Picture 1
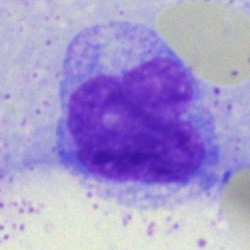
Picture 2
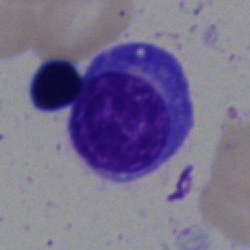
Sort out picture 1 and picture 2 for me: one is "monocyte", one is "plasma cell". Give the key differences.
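First, assignment: picture 1 is the monocyte, picture 2 the plasma cell. Second, cytoplasm colour: pale greyish blue in the monocyte, deep blue in the plasma cell.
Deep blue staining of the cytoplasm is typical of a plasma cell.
Third, nucleus position: the plasma cell's nucleus sits off-centre toward the lower left, leaving a wider rim of cytoplasm on the upper right, whereas the monocyte's nucleus fills most of the cell with the widest rim above it.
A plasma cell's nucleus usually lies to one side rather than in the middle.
Fourth, outline: irregular and slightly wavy in the monocyte, roughly round and smooth in the plasma cell. Finally, other details: the plasma cell shows no granules, a small clear spot lies at the top edge of its cytoplasm, and a small, very dark round body touches it at the upper left; many small purple dots are scattered through the background around the monocyte.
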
